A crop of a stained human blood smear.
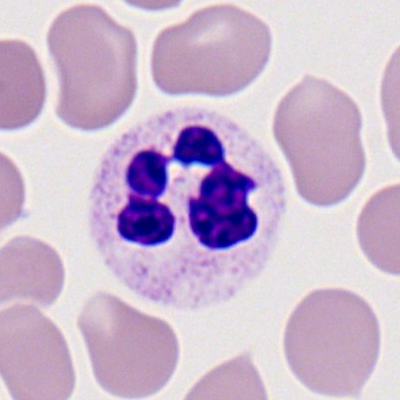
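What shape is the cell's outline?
Round and smooth.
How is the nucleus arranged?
It is divided into several separate lobes.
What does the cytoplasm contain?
Fine lilac-pink granules scattered throughout; no vacuoles are seen.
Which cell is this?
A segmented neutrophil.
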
